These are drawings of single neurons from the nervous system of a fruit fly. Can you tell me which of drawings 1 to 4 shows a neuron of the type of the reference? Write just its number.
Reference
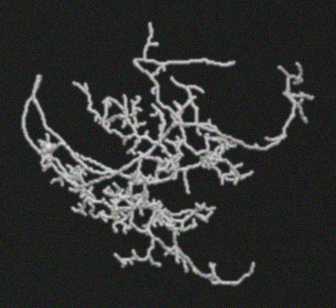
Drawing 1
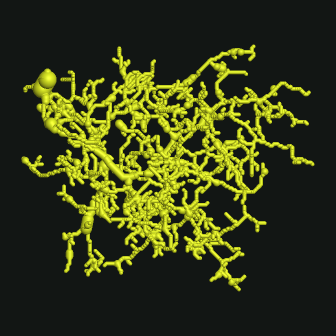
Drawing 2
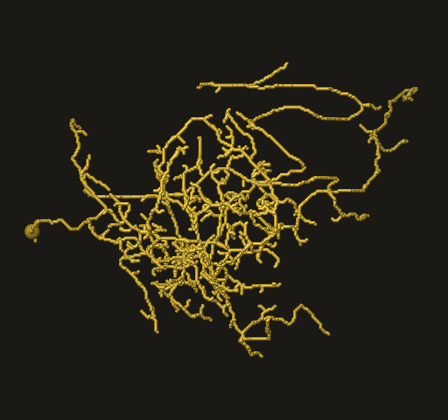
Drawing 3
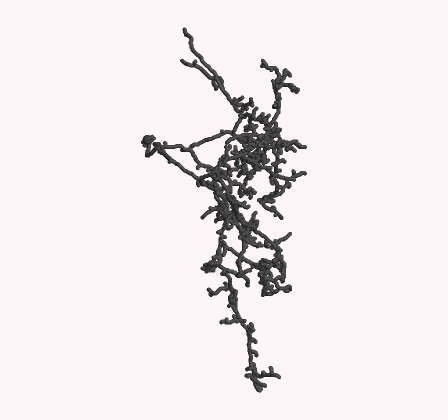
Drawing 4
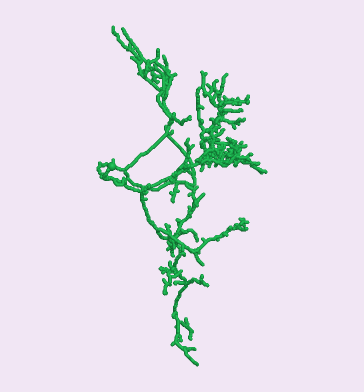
2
